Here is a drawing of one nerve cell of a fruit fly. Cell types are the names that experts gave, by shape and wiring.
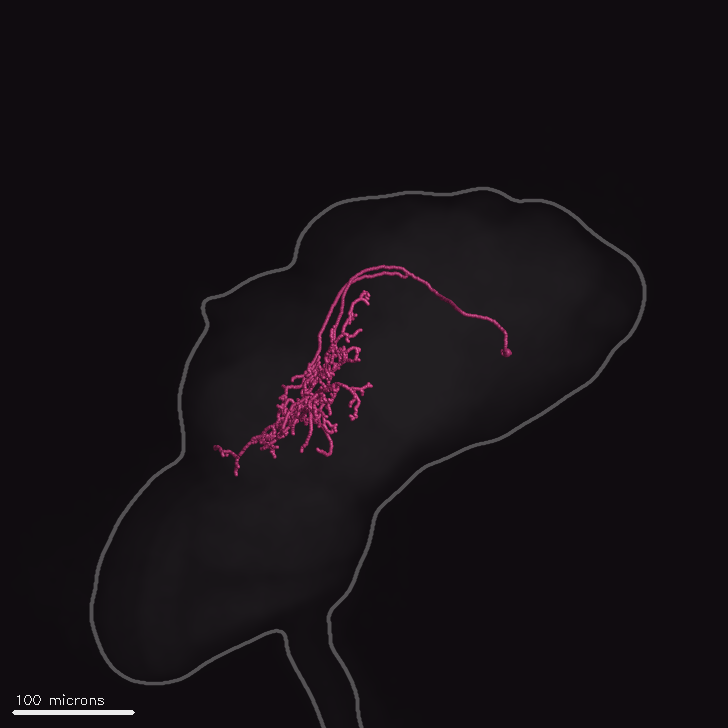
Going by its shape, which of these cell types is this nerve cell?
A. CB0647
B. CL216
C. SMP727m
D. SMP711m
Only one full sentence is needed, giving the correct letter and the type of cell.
The cell type is CB0647 for the nerve cell, matching option A.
